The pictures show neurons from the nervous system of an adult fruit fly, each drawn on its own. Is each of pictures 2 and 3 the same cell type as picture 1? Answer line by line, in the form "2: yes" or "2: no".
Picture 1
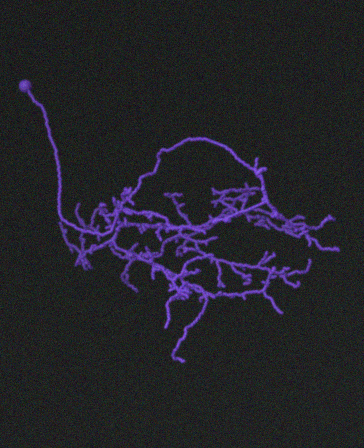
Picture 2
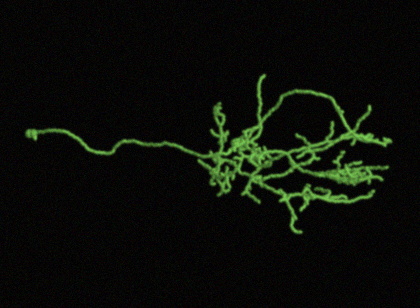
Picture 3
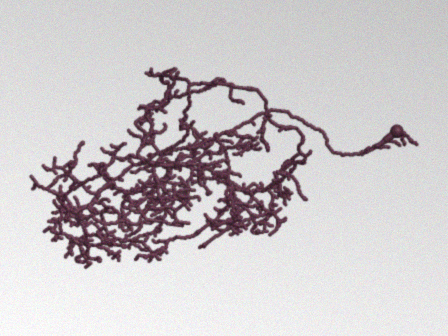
2: no
3: no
